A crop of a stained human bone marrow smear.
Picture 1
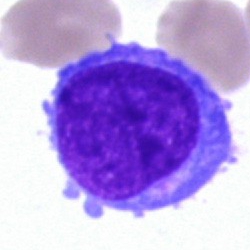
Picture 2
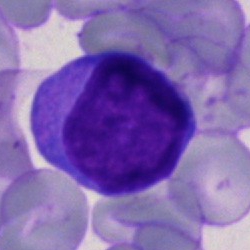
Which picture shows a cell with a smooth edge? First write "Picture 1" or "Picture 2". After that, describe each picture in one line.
Picture 2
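What picture 1 shows: Small rounded blebs project from the cell surface, most prominently along the lower-left edge.
What picture 2 shows: The cell outline is smooth and has no surface projections.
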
